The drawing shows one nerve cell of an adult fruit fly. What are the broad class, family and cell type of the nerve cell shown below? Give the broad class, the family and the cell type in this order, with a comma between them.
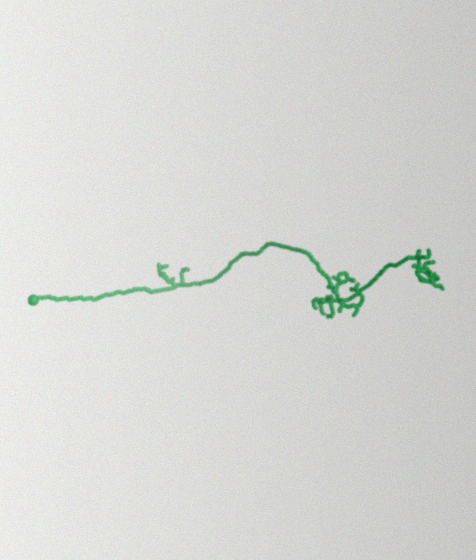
central-brain intrinsic neuron, class CX, PFNp_d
